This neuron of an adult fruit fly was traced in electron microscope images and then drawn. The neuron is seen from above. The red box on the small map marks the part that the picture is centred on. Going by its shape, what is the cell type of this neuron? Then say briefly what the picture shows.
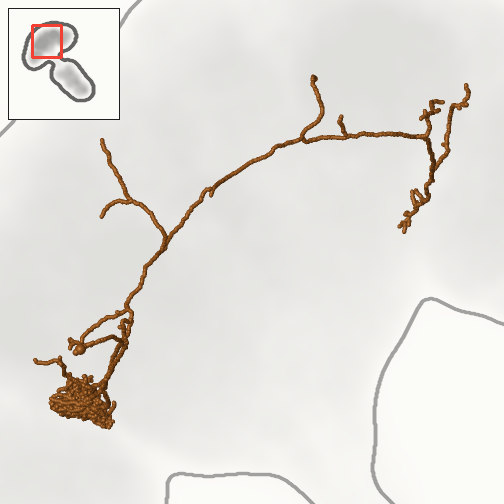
The cell type is WED093. Its broad class is central-brain intrinsic neuron. It lies in the brain. As drawn here it is about as wide as it is tall.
